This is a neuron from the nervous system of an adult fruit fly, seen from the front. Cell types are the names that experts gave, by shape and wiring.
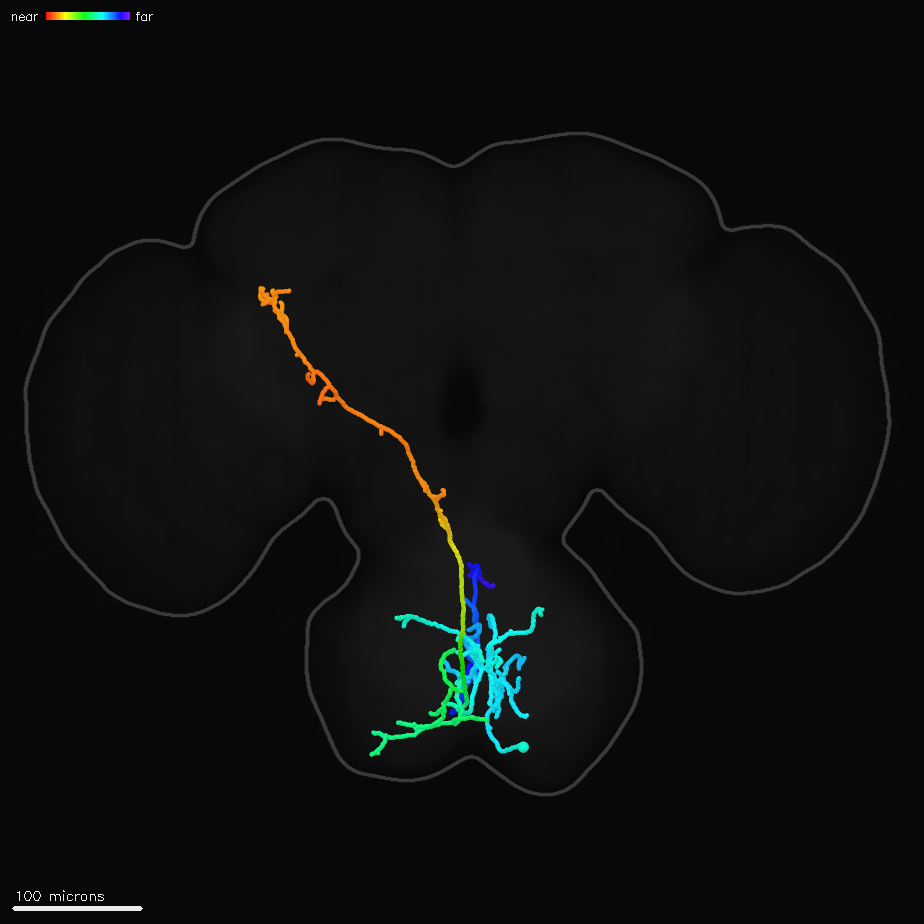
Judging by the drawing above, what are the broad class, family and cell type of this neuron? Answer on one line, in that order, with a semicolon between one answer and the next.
ascending neuron; hemilineage 05B; AN05B050_c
